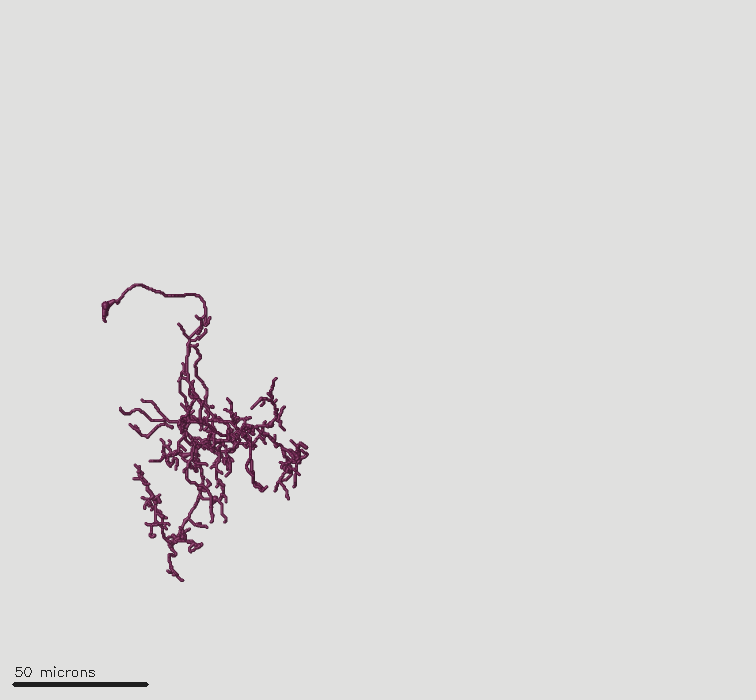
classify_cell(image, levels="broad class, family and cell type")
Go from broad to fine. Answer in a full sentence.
A nerve-cord intrinsic neuron of hemilineage 19A, type IN19A059.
